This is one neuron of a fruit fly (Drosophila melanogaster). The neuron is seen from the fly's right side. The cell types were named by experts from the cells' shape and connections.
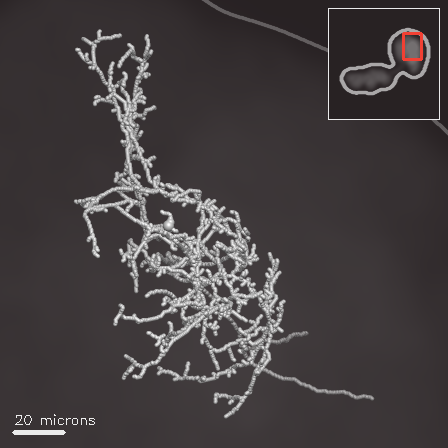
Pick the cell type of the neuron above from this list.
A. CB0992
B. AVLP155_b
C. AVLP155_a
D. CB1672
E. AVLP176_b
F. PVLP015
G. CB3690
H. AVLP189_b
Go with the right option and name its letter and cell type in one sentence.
The cell type matching the neuron is CB1672, which option D provides.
